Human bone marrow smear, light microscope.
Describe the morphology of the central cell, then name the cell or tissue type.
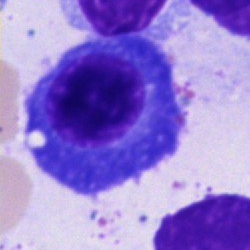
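Start with the cytoplasm: there is plenty of it, stained a deep blue. Notice the nucleus sits off-centre, with the widest rim of cytoplasm below it. Near the left edge you can find a single small clear vacuole. What we have here is a plasma cell.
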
